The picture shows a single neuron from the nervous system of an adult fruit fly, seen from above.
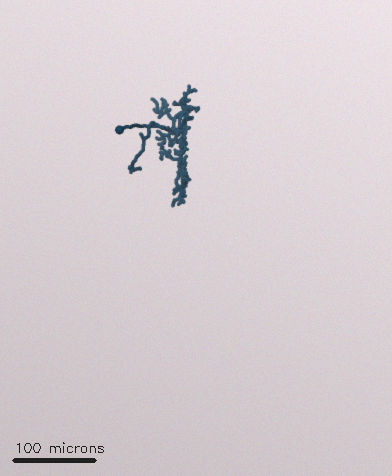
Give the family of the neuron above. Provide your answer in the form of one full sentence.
The family of the neuron is hemilineage 11A.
